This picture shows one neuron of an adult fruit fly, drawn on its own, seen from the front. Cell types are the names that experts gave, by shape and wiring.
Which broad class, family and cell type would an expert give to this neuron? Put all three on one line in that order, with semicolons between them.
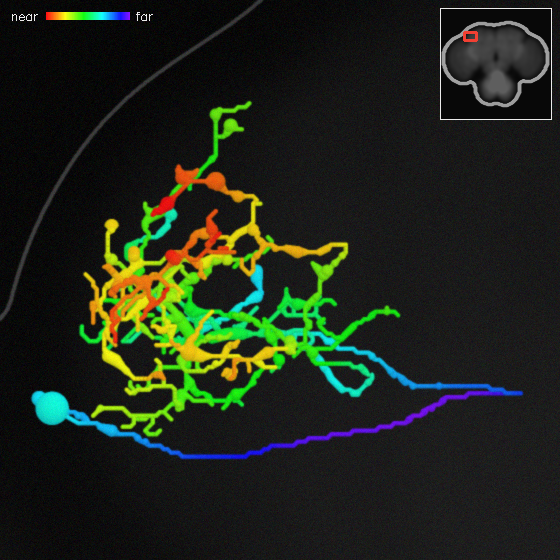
central-brain intrinsic neuron; hemilineage LHp1; LHPV4a9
